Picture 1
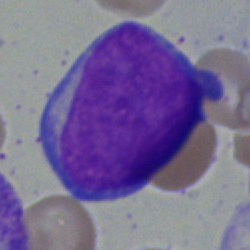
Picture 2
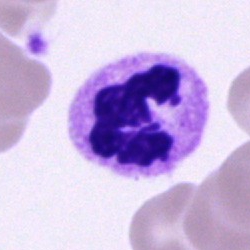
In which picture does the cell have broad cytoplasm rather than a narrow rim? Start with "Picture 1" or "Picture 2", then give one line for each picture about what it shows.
Picture 2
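In picture 1: The cytoplasm is a scant, deep blue rim around the nucleus.
In picture 2: The cytoplasm is plentiful and pale pinkish-lilac.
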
